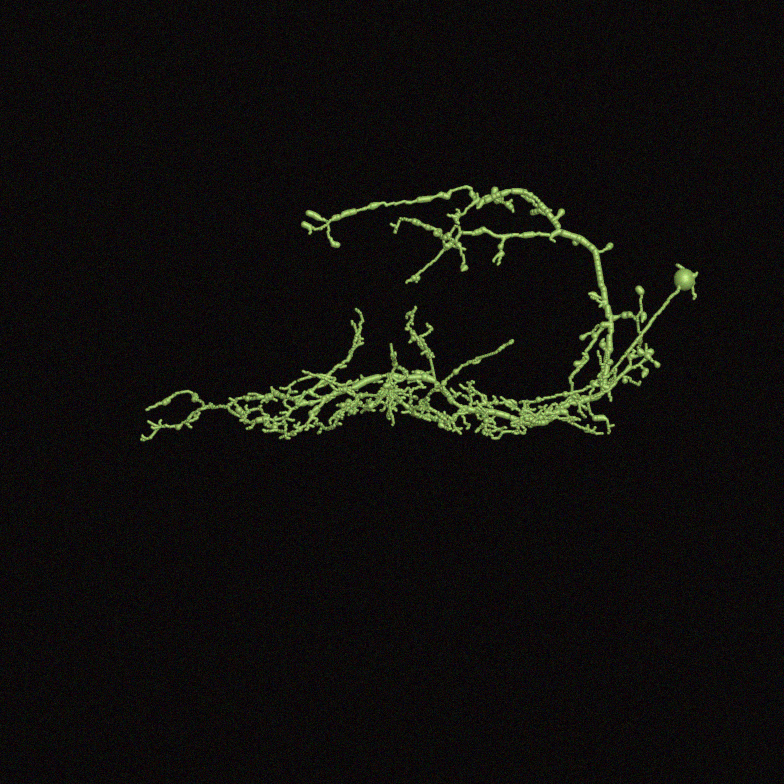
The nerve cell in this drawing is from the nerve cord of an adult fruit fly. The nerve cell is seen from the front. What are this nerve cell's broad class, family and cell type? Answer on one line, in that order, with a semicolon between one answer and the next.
nerve-cord intrinsic neuron; hemilineage 11A; IN11A006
